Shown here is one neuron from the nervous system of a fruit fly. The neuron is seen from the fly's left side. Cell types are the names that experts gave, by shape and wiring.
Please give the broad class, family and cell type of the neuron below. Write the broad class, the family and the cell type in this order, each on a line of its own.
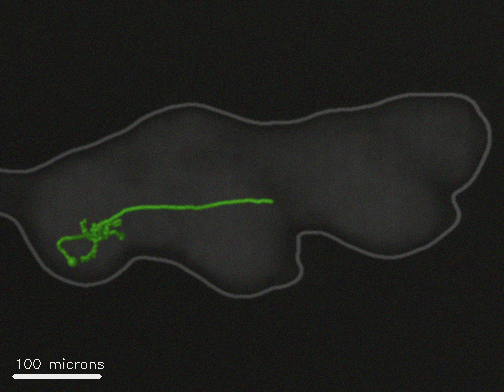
nerve-cord intrinsic neuron
hemilineage 10B
IN10B055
